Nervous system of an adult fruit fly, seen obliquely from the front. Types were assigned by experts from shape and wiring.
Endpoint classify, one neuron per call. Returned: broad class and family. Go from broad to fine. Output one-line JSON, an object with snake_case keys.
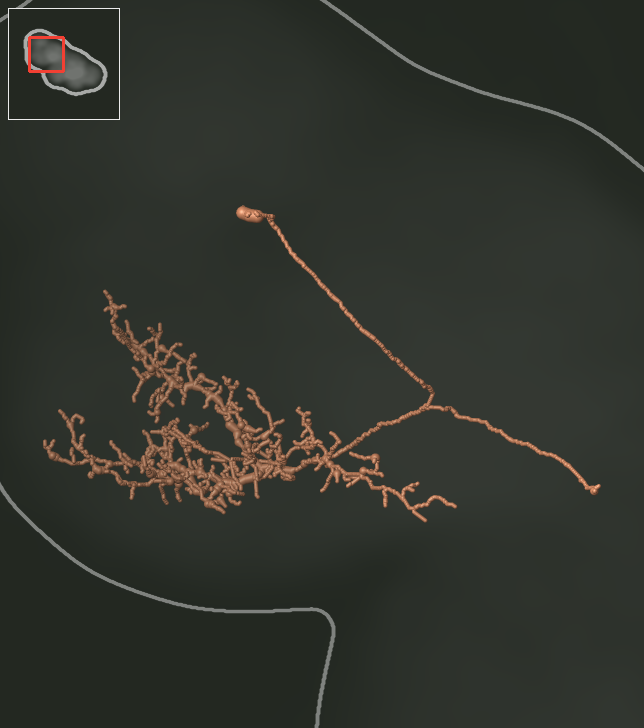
{"broad_class": "nerve-cord intrinsic neuron", "family": "hemilineage 23B"}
